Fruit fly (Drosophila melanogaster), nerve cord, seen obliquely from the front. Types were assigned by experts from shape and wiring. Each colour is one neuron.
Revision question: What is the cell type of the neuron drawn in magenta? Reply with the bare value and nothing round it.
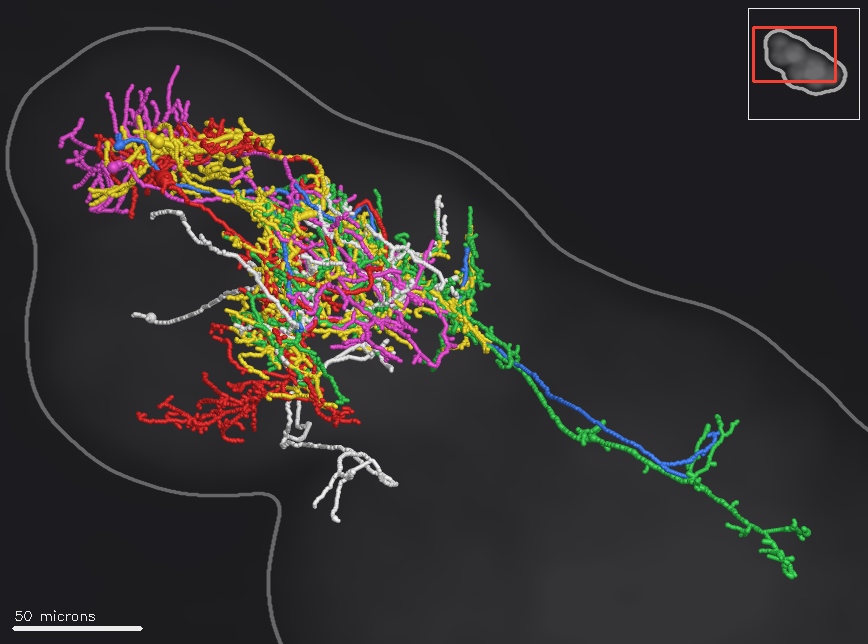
INXXX337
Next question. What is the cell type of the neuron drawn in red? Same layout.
INXXX220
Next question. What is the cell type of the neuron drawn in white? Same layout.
IN12B054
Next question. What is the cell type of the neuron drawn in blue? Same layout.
INXXX270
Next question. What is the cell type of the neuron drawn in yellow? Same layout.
INXXX111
